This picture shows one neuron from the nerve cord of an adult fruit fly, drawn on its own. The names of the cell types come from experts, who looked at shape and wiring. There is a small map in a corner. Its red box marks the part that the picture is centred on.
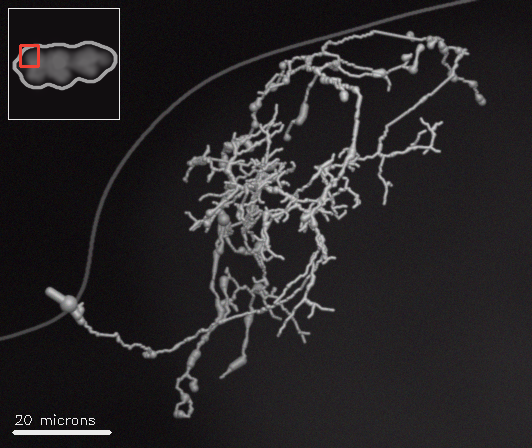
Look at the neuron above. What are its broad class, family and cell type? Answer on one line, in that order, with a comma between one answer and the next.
nerve-cord intrinsic neuron, hemilineage 08A, IN08A022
